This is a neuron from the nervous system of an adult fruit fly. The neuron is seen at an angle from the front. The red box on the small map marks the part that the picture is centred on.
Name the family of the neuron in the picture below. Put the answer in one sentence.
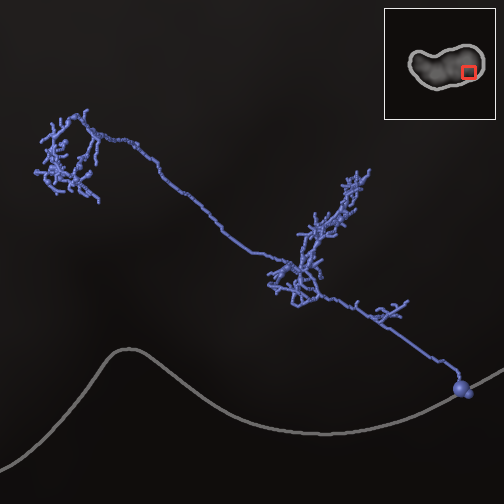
The family is TmY.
